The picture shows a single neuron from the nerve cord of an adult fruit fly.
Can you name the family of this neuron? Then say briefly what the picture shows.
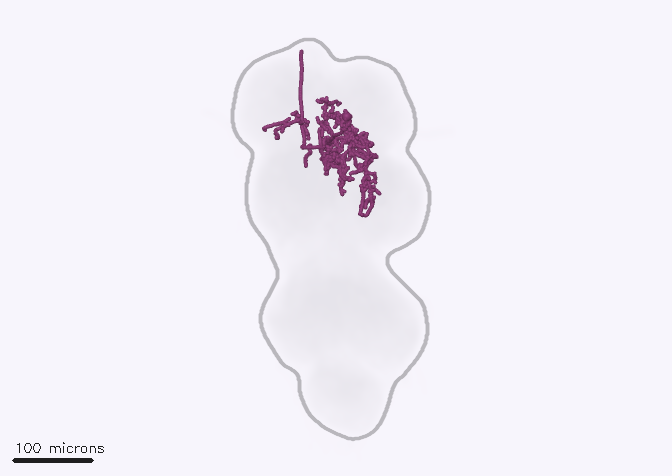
Its family is hemilineage 06B. Its broad class is ascending neuron. From top to bottom in the picture it spans about 200 microns. As drawn here it is taller than it is wide.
